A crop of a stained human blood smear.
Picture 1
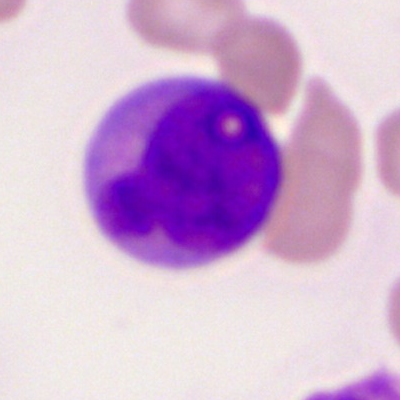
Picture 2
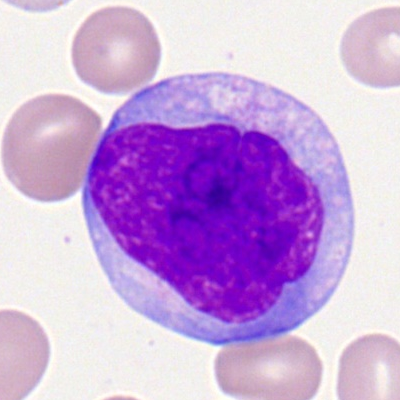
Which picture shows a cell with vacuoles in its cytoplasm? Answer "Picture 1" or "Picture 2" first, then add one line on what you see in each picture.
Picture 1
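In picture 1: One small round clear vacuole lies near the upper right of the nucleus.
In picture 2: No distinct vacuoles are seen in the cytoplasm.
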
